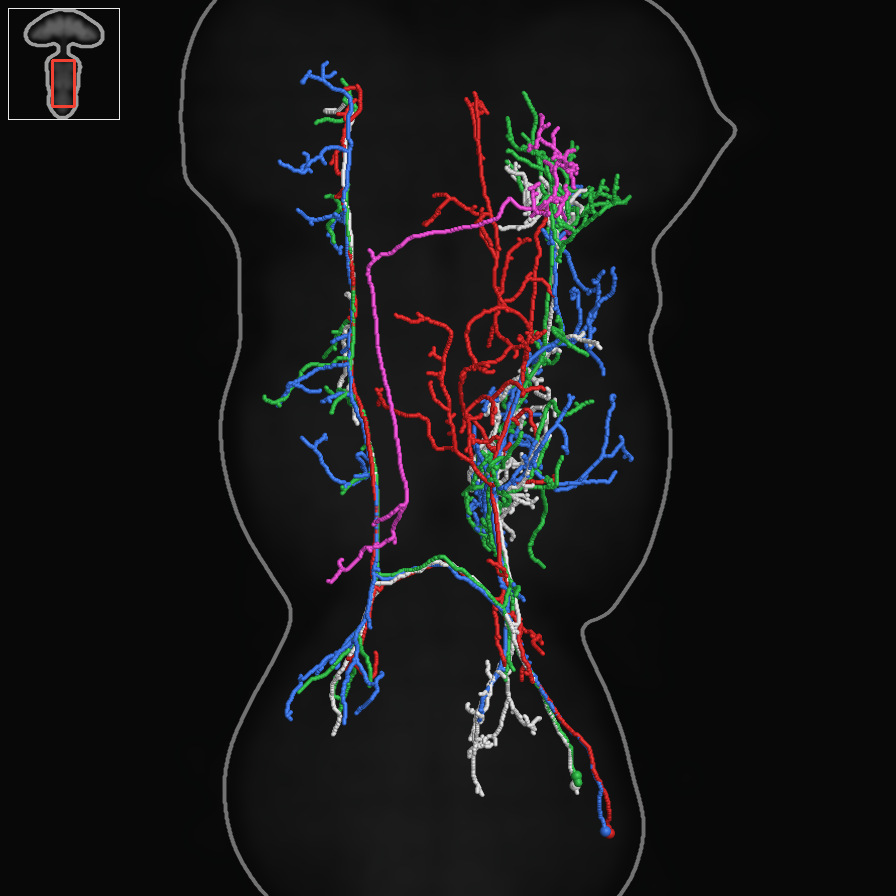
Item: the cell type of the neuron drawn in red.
IN08B063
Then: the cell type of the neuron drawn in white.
IN08B055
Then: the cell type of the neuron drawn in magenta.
IN06A113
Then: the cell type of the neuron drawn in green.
IN08B029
